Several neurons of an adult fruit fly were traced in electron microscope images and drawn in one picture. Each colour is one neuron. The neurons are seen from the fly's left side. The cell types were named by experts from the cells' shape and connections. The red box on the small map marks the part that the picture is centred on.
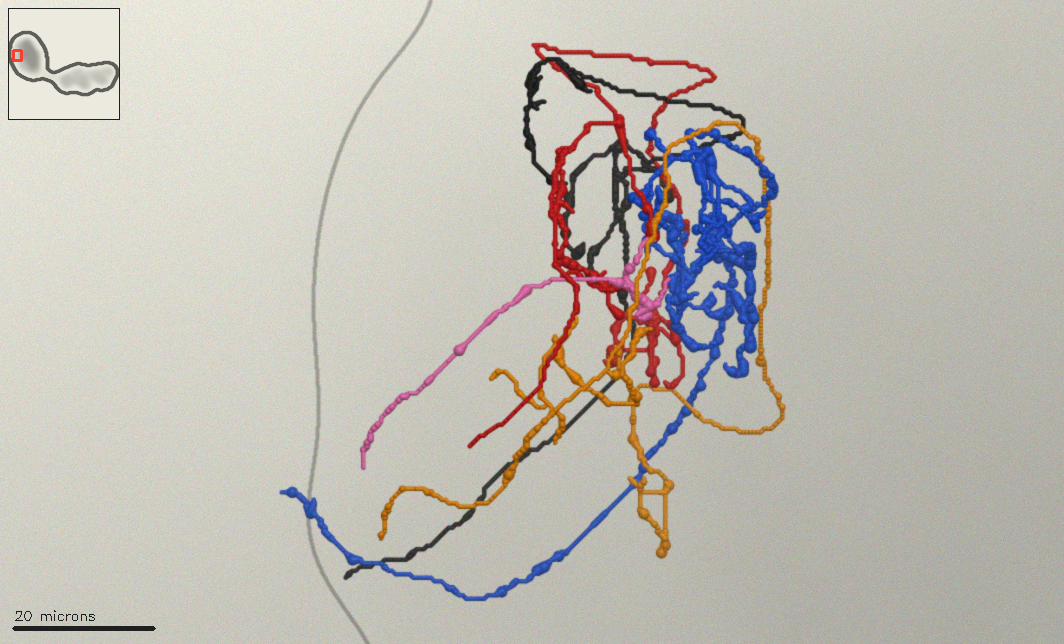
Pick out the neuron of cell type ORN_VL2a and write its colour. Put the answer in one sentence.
The colour is orange.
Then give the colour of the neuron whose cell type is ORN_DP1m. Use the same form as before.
The colour is blue.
